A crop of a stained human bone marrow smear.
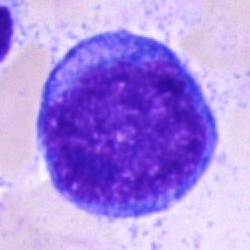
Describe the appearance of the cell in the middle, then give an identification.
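Nucleus: chromatin purple, finely stippled, scattered with small paler spots. Cytoplasm: narrow deep-blue rim around the nucleus. Granules: none distinct. Vacuoles: none. Cell: blast.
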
